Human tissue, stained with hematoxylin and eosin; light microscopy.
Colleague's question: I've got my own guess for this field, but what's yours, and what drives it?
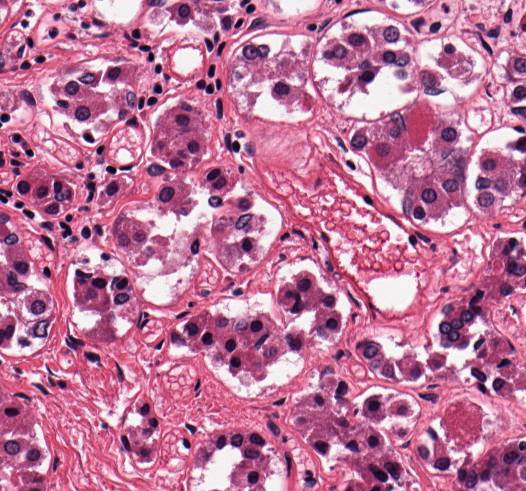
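This field mainly shows the pars distalis of the pituitary. Throughout, cells lie in rounded nests between thin fibrous septa, and the pink septa carry small, dark, elongated nuclei. The nest cells are large and polygonal with abundant cytoplasm; their nuclei are round, many with a visible nucleolus.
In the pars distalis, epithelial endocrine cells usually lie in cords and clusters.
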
